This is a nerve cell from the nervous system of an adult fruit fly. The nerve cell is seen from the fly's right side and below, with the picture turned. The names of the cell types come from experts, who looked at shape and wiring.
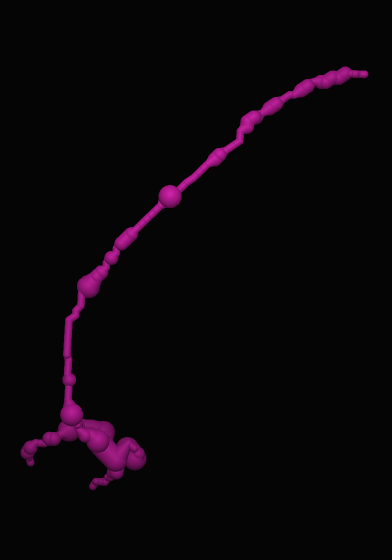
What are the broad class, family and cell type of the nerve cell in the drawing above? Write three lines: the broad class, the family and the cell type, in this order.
sensory neuron entering the brain
class olfactory
ORN_DP1l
